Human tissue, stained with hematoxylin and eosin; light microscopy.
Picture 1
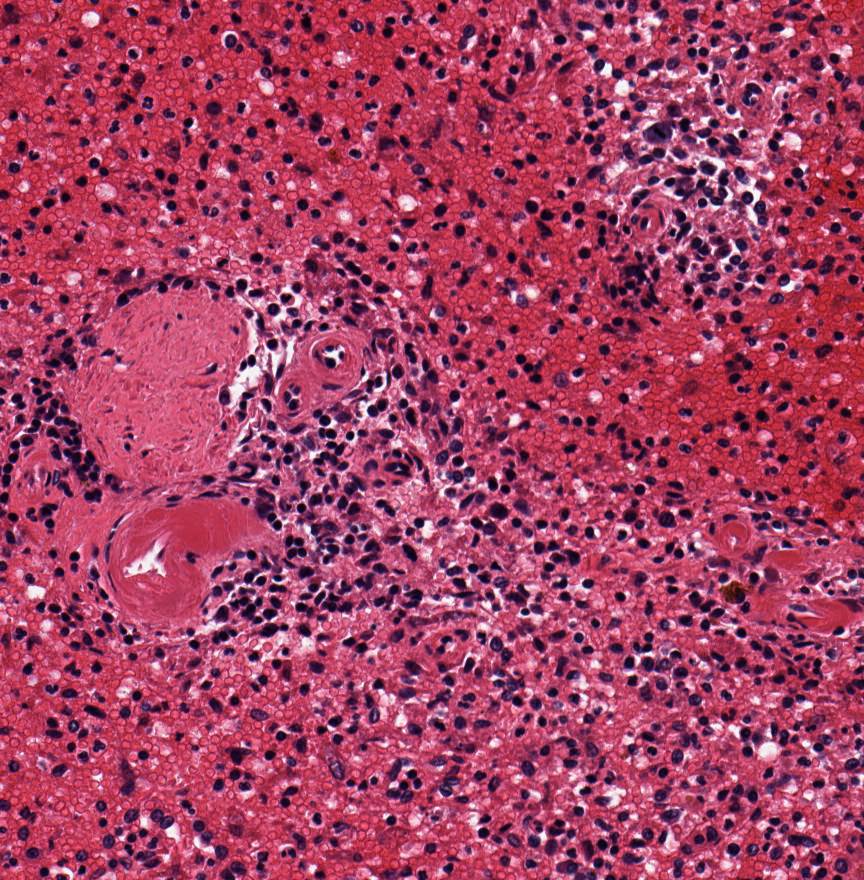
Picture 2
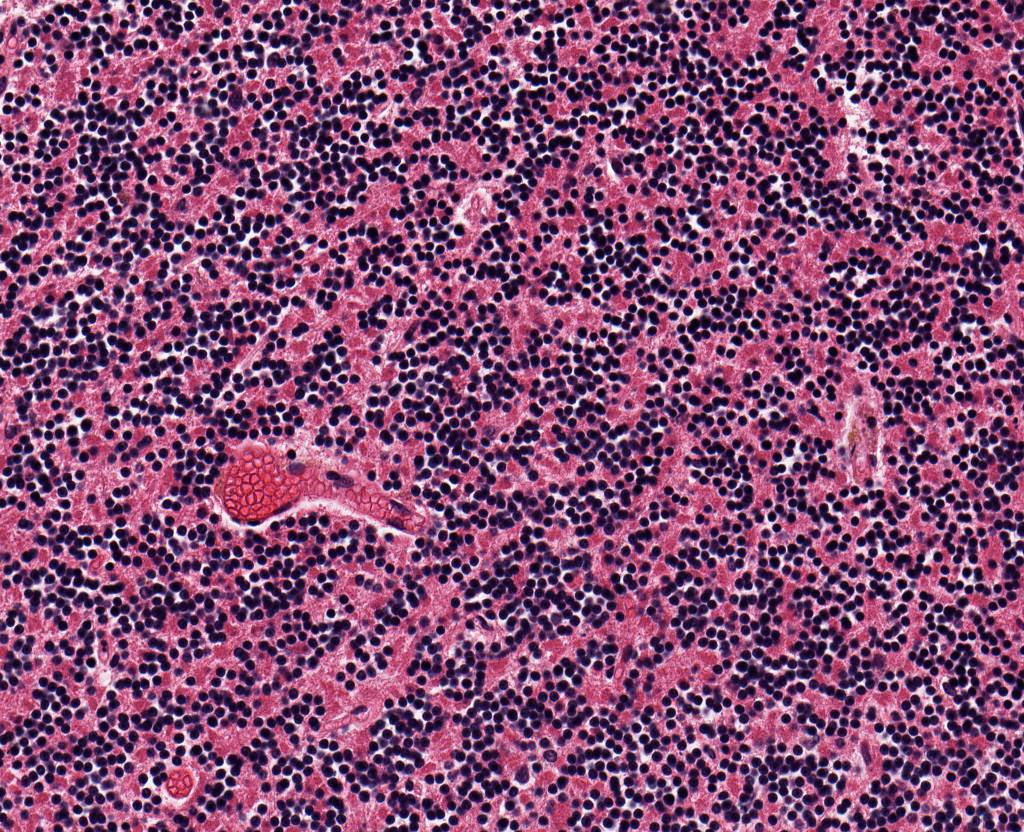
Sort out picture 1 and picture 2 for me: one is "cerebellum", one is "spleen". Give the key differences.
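Spleen appears in picture 1, cerebellum in picture 2. In picture 1, closely packed red blood cells form a continuous pink-red background over most of the field, with small round dark nuclei scattered singly throughout. In picture 2, small, round, darkly stained nuclei with little visible cytoplasm are packed densely and fairly evenly across the whole field. Picture 1 also shows a denser zone of dark nuclei around vessels at left and centre, and at lower left a round vessel with a thick, glassy pink wall and slit-like lumen. Picture 2 has a vessel packed with red blood cells left of centre, tapering rightward, and a small round one near the bottom left corner.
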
